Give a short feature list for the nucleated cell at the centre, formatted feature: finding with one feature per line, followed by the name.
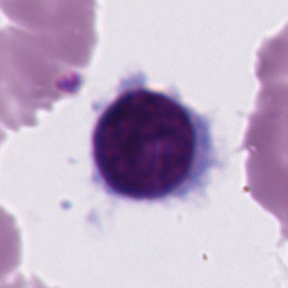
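Nucleus: fills almost the whole cell
Cytoplasm: scant, thin pale blue rim
Chromatin: dense, stains dark purple
Cytoplasmic edge: ragged, with small wispy projections
Name: hairy cell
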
